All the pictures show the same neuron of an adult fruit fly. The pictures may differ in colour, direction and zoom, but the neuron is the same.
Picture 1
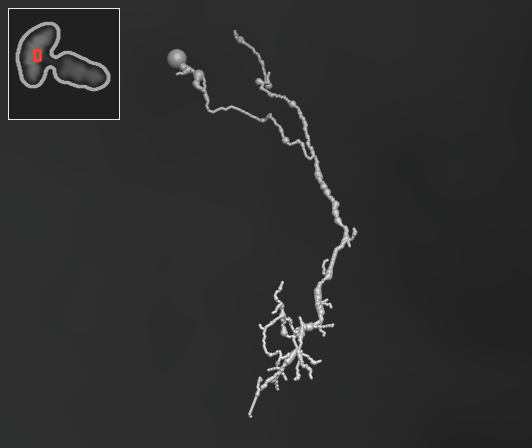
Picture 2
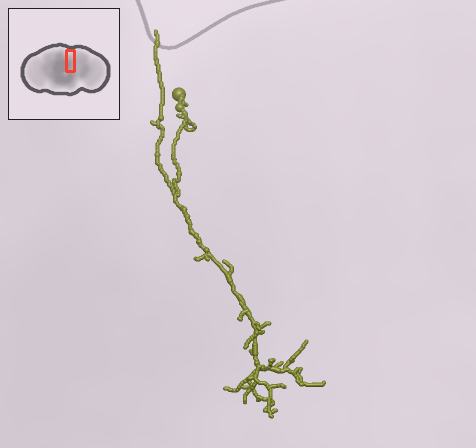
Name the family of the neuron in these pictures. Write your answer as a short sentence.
The family is OCC.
